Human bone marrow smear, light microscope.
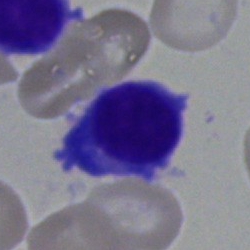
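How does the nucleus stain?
Dense and nearly uniform dark purple.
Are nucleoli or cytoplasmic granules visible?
Neither.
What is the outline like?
Irregular, with small ragged cytoplasmic projections at the lower left.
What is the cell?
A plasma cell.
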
